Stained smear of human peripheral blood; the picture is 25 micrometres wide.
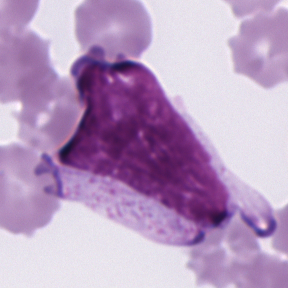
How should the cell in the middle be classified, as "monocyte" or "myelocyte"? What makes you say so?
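It's a myelocyte, not a monocyte. The cytoplasm settles it: it is pale lilac and lies mainly as a band along the lower side of the nucleus.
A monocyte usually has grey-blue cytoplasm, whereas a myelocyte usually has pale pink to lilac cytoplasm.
Fine purplish-pink granules are scattered through that pale cytoplasm. The nucleus is a single large unlobed mass filling most of the cell, and the outline is irregular, drawn out into a tapering tail at the lower right.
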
